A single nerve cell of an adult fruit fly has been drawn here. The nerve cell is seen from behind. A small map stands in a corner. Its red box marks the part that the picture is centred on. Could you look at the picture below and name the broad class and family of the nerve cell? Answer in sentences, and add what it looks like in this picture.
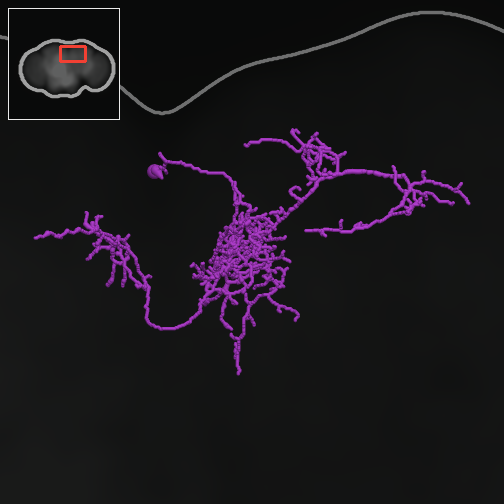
This is a central-brain intrinsic neuron. The family is hemilineage SMPad3. Dozens of branch ends can be seen. In this view it is wider than it is tall.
